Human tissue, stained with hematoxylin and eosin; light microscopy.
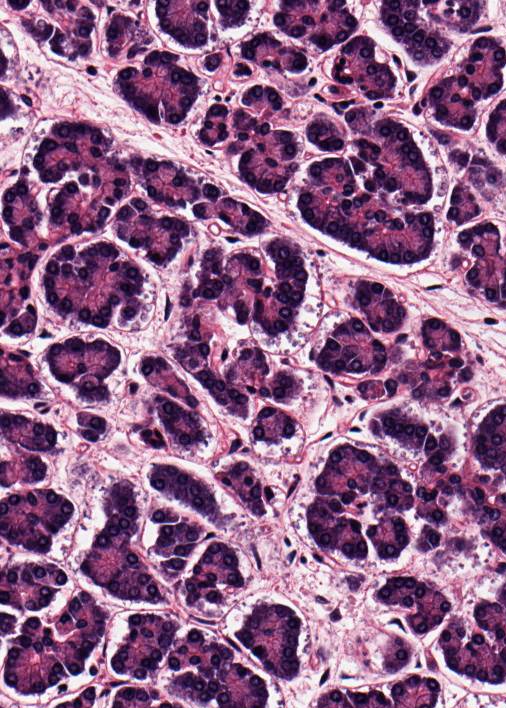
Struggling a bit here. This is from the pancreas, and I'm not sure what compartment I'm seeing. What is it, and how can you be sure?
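That's exocrine pancreas. Packed acini fill nearly the whole field. The acinar cells are pyramidal, broad bases at the outer edge of each acinus, each with one round dark nucleus toward the base.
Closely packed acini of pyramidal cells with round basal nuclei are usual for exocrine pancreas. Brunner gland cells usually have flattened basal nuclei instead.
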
